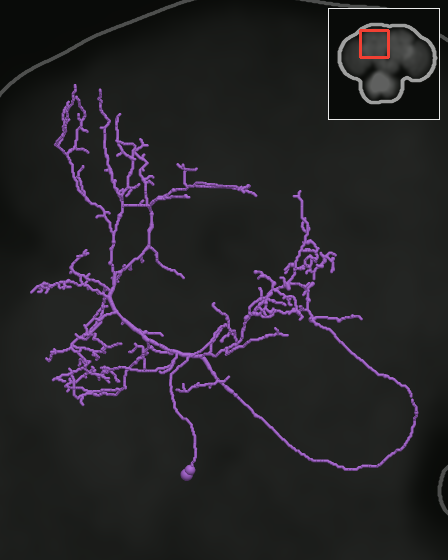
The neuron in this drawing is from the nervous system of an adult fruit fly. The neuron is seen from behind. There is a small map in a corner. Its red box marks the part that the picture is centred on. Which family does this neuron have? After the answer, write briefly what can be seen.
The family is hemilineage VLPl&p1_posterior. Its broad class is central-brain intrinsic neuron. The cell body is at the bottom of the picture. The picture shows dozens of branch ends.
